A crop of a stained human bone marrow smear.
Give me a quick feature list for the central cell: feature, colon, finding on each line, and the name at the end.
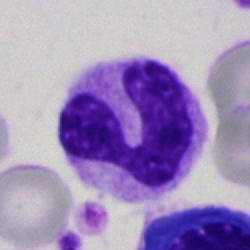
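Nucleus: a thick curved band, bent into a U
Notch: between the two limbs, opening toward the top
Cytoplasm: pale lilac-pink
Granules: fine and faint, not large or coarse
Name: band neutrophil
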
